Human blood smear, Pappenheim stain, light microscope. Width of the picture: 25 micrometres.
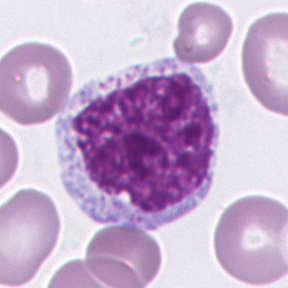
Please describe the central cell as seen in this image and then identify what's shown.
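A single unlobed nucleus, about 12 micrometres across, fills most of the cell. Its chromatin is patchy, dark purple clumps separated by paler streaks. The cytoplasm forms only a narrow rim around it. Answer: myelocyte.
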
